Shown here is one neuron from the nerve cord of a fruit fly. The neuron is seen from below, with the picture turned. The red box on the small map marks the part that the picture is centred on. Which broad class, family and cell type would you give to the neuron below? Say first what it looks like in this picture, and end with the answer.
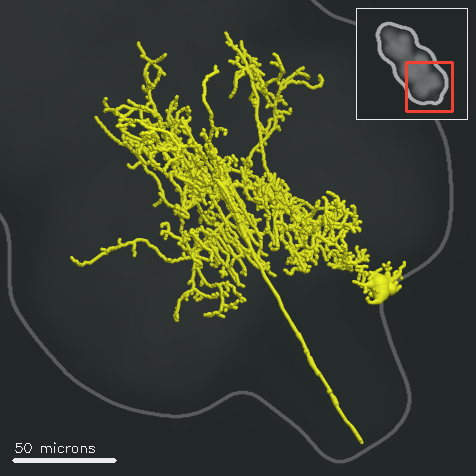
From top to bottom in the picture it spans about 200 microns. In this view it is about as wide as it is tall. This is an ascending neuron. The family is hemilineage 07B. The cell type is AN07B004.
